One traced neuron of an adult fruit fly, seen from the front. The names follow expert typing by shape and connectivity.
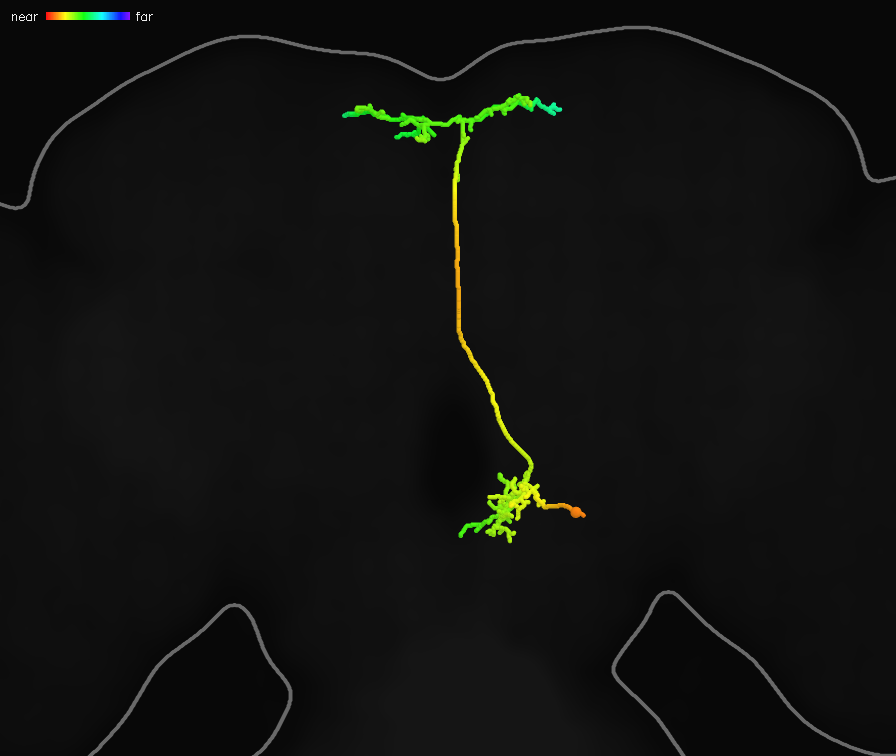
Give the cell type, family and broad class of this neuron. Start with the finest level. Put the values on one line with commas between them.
PRW028, hemilineage FLAa2, central-brain intrinsic neuron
